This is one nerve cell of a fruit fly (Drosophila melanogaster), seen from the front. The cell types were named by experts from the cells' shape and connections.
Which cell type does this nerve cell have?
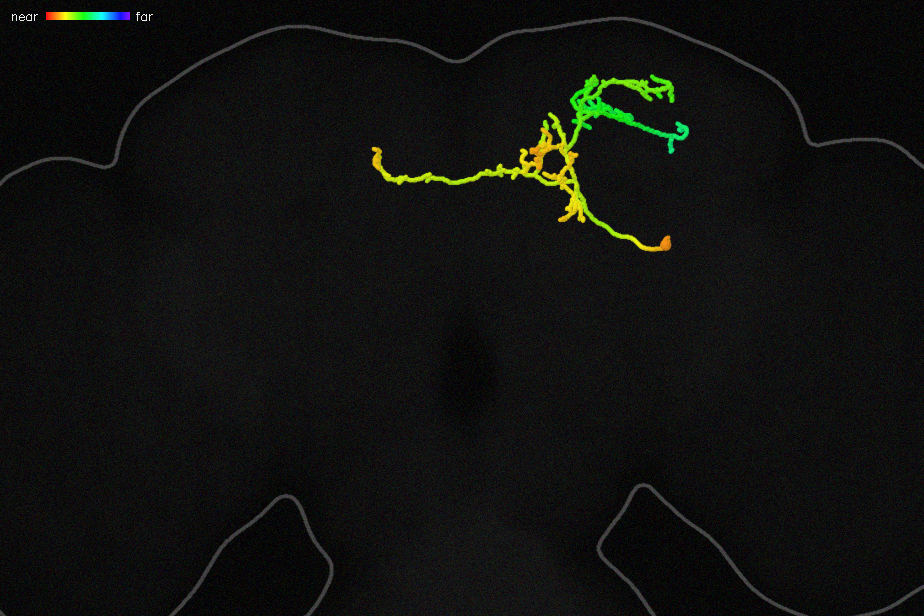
LHAV9a1_a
